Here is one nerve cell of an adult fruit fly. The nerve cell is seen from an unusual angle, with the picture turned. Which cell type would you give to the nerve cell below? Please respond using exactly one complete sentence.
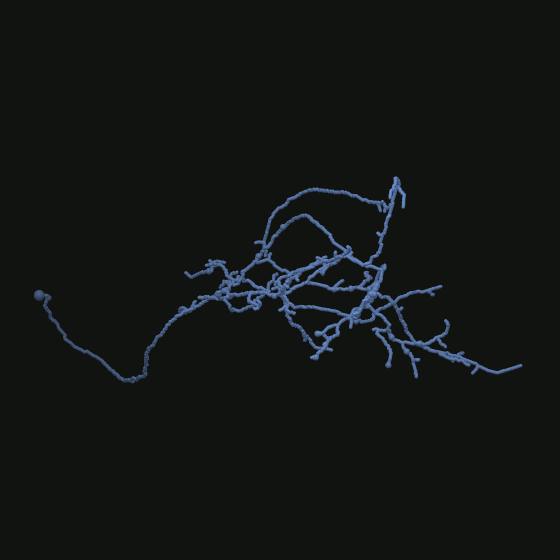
The type of this nerve cell is the cell type PS023.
